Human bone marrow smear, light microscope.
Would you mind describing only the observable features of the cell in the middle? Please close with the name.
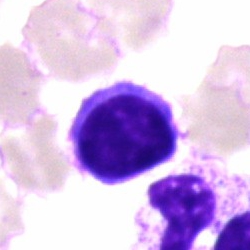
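Outline: roughly round. Chromatin: very dark purple, dense. Cytoplasm: thin blue rim only, widest along the upper left edge. Margin: small, fine irregular bumps. Identification: lymphocyte.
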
